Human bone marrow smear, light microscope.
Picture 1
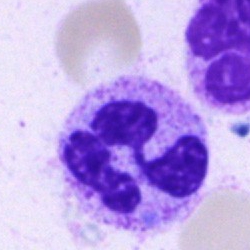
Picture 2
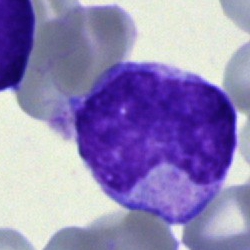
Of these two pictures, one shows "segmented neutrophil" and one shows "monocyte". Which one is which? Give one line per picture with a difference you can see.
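Picture 1 shows a segmented neutrophil: The cytoplasm is plentiful and pale pinkish-lilac.
Picture 2 shows a monocyte: The cytoplasm forms a thin rim around most of the nucleus but is widest at the bottom of the cell.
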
